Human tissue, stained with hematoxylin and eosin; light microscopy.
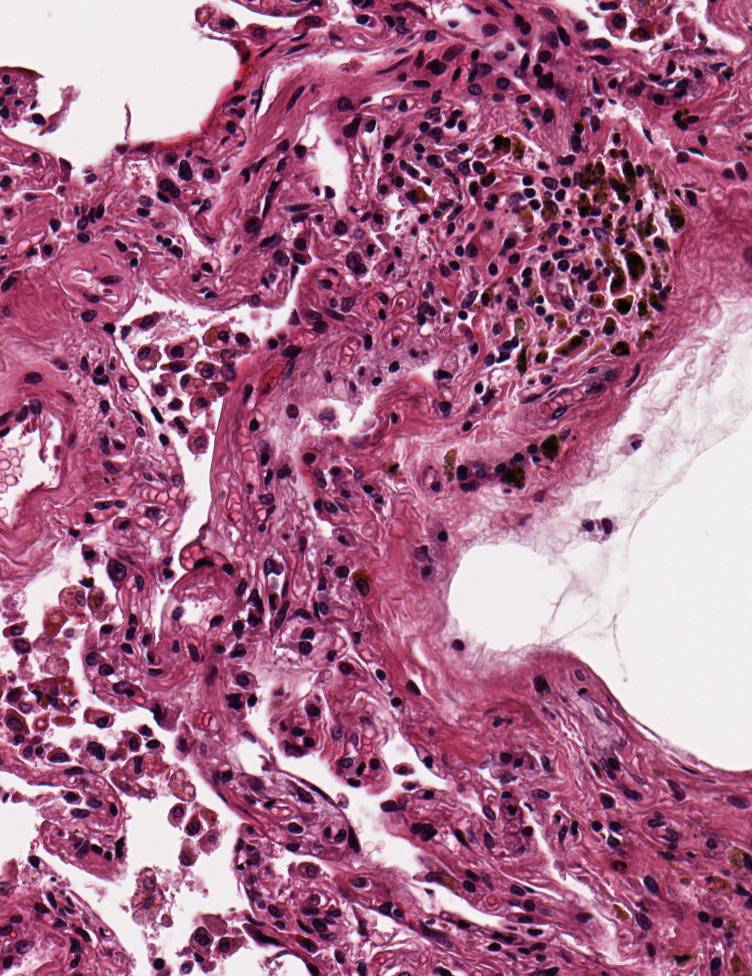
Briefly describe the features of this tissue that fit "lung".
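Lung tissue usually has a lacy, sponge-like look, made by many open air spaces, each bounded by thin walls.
Spaces are present in this lung tissue: one at the left edge near mid-height holds small pale round cells without nuclei, consistent with red blood cells, and some in the lower half are lined by plump rounded cells. The wall tissue in the upper centre, by contrast, is thickened and carries many small dark round nuclei, which sets it apart from the usual thin walls. In the upper right lies a cluster of cells packed with coarse brown granular pigment.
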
